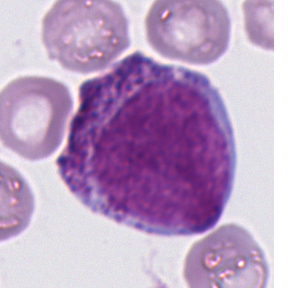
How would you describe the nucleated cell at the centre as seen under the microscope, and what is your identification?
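The central nucleated cell has a somewhat angular outline rather than a smoothly round one. A single unlobed nucleus fills most of the cell. Coarse dark purple granules crowd its left side, and no clear vacuoles are seen in the cytoplasm. The cell is a promyelocyte.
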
